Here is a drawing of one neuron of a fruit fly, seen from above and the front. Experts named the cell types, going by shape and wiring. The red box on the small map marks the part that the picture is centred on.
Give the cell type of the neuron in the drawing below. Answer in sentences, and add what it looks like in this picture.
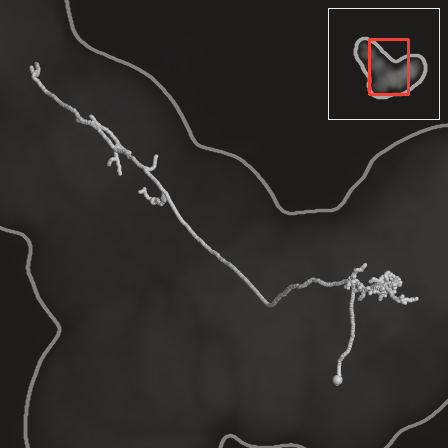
The cell type is DNg01_d. This is a descending neuron. The cell body is at the lower right of the picture. In this view it is about as wide as it is tall.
